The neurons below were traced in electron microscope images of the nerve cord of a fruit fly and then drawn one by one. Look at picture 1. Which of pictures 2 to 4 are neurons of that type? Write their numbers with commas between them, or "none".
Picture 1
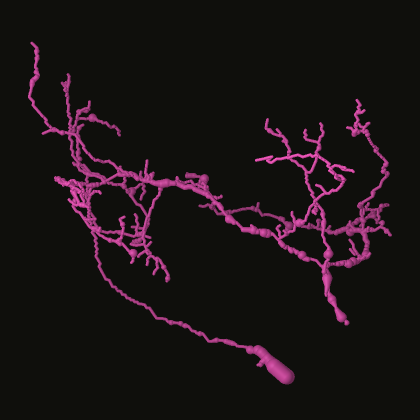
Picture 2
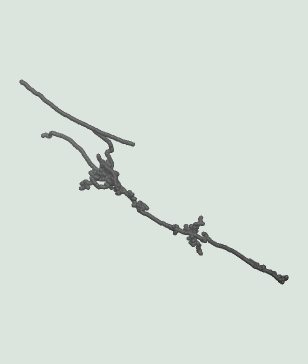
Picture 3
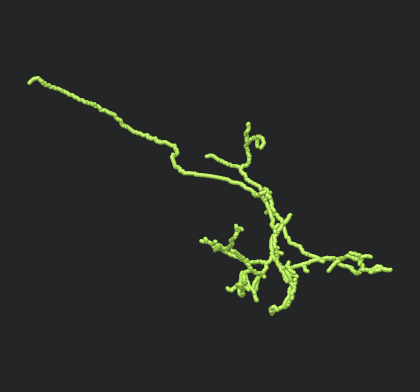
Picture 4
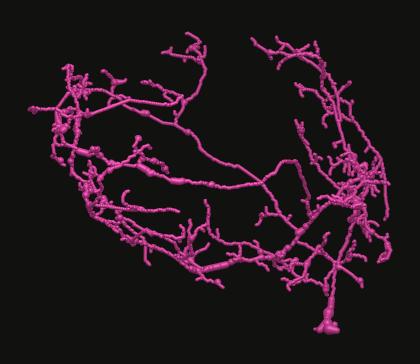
3, 4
